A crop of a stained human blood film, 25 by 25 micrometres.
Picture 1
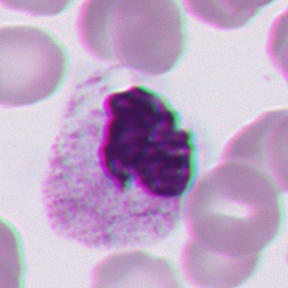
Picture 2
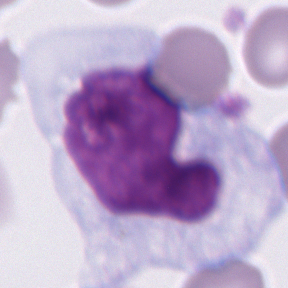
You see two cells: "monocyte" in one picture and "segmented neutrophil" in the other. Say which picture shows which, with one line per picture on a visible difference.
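The cell in picture 1 is a segmented neutrophil. Fine pink-violet granules are scattered throughout the cytoplasm.
The cell in picture 2 is a monocyte. No distinct granules are seen in the cytoplasm.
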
